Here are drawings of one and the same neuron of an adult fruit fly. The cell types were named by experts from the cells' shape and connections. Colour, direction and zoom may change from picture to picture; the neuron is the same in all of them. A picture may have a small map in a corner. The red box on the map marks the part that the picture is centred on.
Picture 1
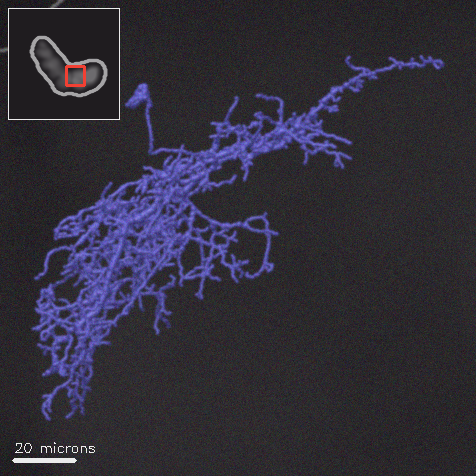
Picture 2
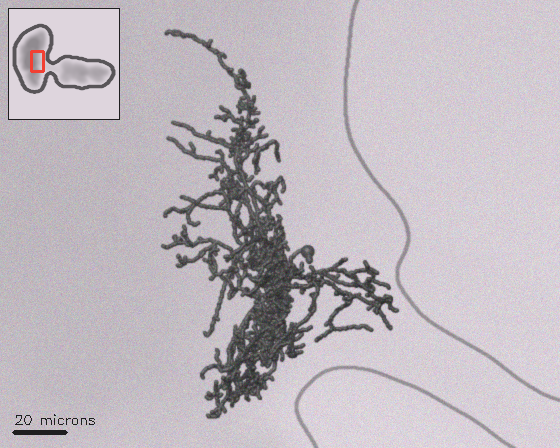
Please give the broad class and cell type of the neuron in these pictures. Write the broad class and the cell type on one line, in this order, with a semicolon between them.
central-brain intrinsic neuron; PS265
